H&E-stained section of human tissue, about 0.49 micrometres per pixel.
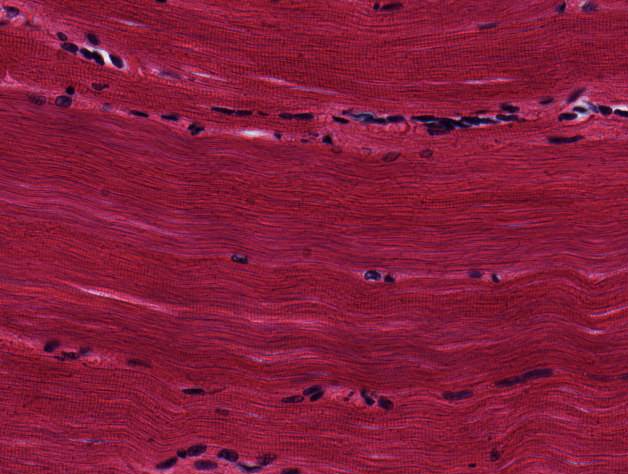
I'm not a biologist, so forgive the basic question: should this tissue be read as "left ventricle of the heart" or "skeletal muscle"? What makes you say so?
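This is skeletal muscle, not left ventricle of the heart. The deciding feature is nuclear position: the nuclei lie at the margins of the fibres, not in their centres.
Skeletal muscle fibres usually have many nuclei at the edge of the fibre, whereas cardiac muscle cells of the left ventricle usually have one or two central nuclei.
Most nuclei are also elongated and run parallel to the fibres. The fibres show fine transverse cross-striations, and their cytoplasm stains a deep, even pink-red.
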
